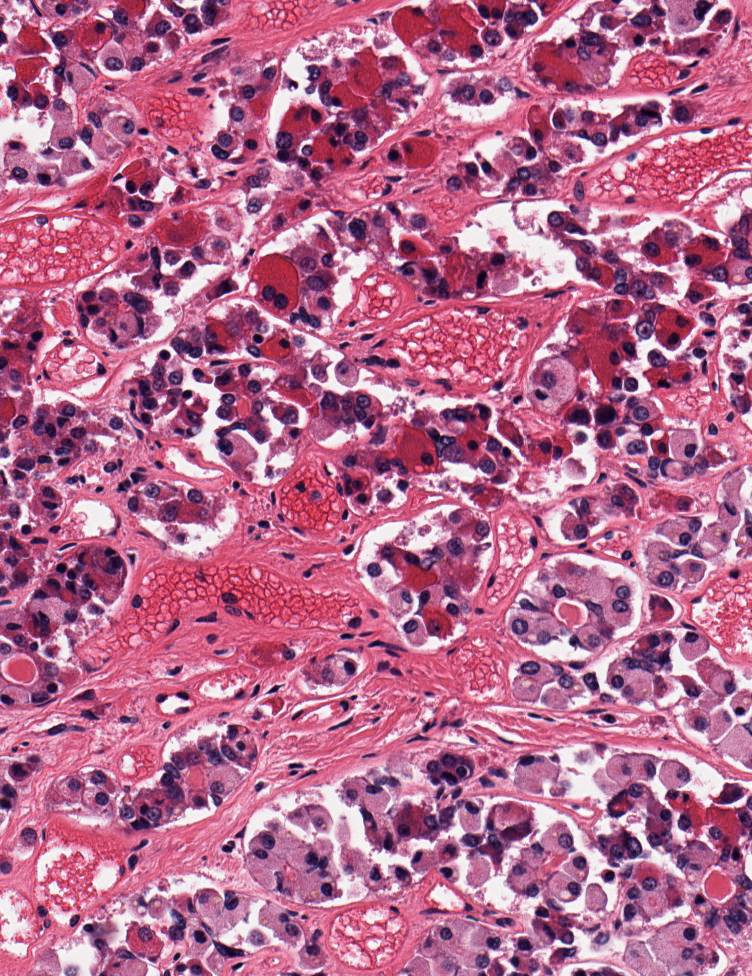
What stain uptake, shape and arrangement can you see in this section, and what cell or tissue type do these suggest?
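Throughout the field, cells lie in rounded nests and cords separated by thin pink fibrous stromal bands with slender spindle-shaped nuclei along the fibres. Nests hold cells with intensely red, dense cytoplasm mixed among cells with paler purple-grey cytoplasm. Many thin-walled vessels between nests are packed with red blood cells, giving a pink honeycomb look. This is pituitary.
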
